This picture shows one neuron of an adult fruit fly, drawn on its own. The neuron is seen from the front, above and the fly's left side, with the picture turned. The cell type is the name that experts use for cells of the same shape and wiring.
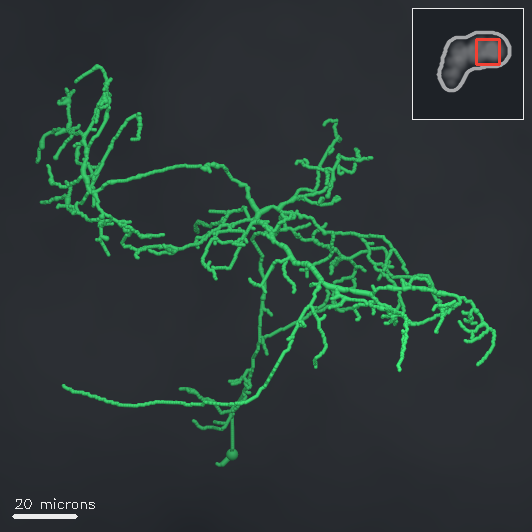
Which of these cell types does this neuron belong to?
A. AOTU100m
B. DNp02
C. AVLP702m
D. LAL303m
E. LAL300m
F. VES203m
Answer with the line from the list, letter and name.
F. VES203m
